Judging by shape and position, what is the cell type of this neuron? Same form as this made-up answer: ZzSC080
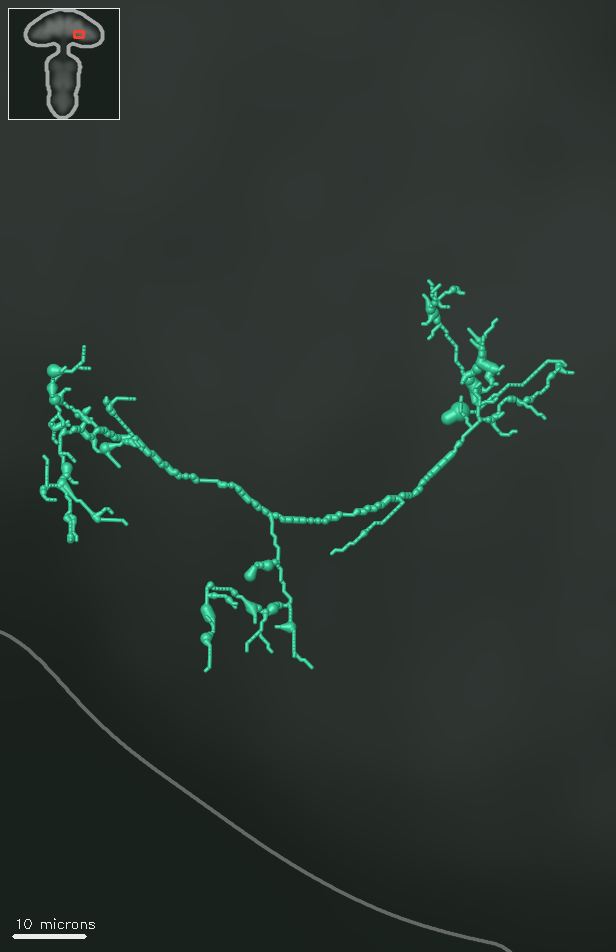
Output: TmY17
